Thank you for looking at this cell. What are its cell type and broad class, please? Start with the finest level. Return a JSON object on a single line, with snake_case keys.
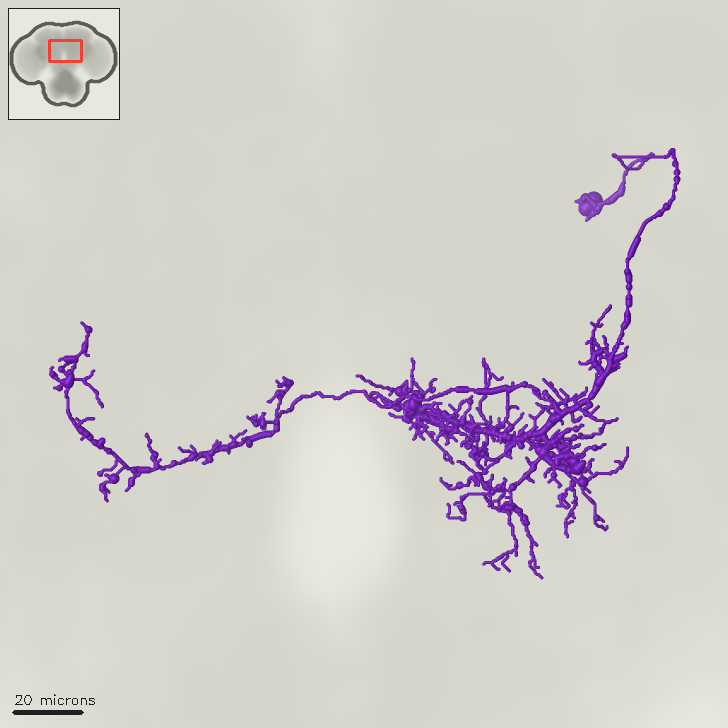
{"cell_type": "VES079", "broad_class": "central-brain intrinsic neuron"}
